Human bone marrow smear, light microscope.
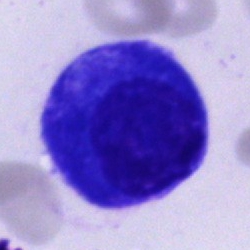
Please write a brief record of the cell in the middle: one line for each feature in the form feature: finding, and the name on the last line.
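Outline: round, smooth edge
Nucleus: off-centre, towards the right
Cytoplasm: deep blue
Cytoplasmic band: wider left of nucleus than right
Name: plasma cell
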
